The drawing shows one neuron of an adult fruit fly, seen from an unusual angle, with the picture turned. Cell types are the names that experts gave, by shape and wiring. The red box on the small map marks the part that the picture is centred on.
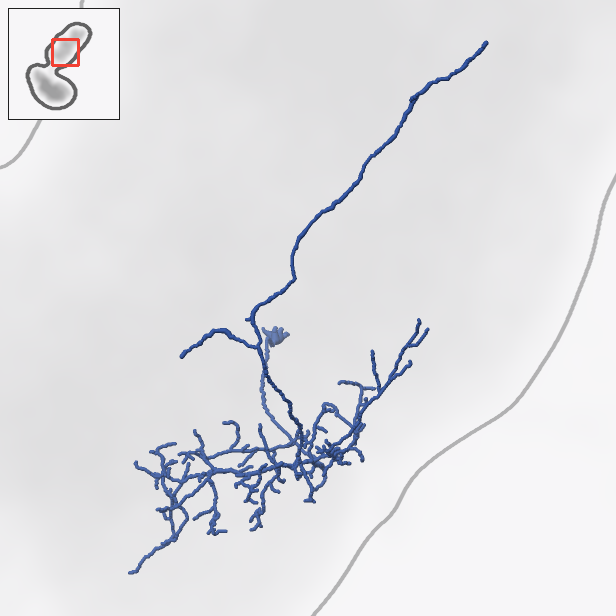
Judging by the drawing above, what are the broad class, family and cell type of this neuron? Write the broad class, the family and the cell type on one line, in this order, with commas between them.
nerve-cord intrinsic neuron, hemilineage 06A, IN06A059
